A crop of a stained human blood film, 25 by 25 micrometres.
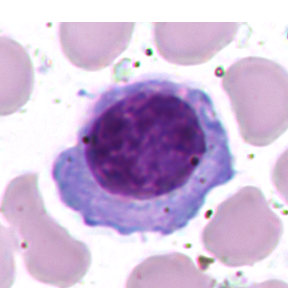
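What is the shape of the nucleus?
Round to oval, about 10 micrometres across, with a smooth, unindented outline.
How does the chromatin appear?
Purple and mottled, with paler patches among darker strands rather than dense solid clumps; the cytoplasm shows no distinct granules.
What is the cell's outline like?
Irregular, with small bulges and a ruffled edge along the lower border.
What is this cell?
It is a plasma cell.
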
